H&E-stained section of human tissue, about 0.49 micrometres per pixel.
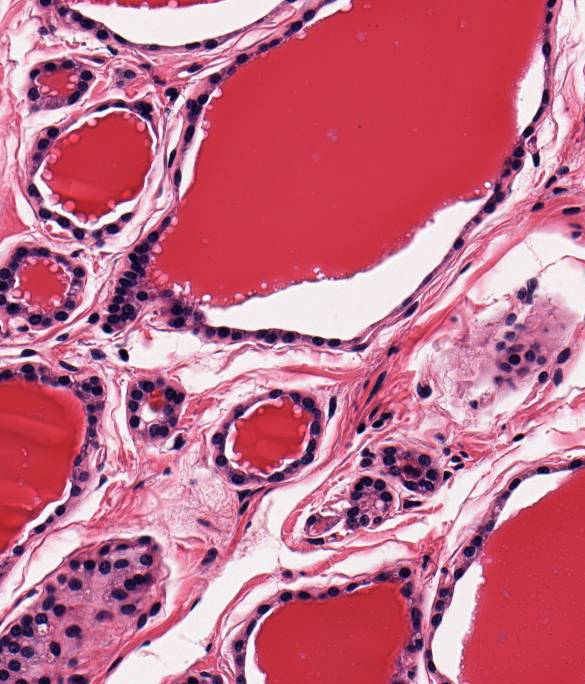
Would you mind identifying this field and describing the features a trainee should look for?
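Answer: thyroid follicle. First, the field is built of closed round to oval follicles of widely varying size. Second, their lumens hold homogeneous, deeply eosinophilic red-pink colloid. Third, each is lined by one layer of flattened to low cuboidal cells with small dark nuclei.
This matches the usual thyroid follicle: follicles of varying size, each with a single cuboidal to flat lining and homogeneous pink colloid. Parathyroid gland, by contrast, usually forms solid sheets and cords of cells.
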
